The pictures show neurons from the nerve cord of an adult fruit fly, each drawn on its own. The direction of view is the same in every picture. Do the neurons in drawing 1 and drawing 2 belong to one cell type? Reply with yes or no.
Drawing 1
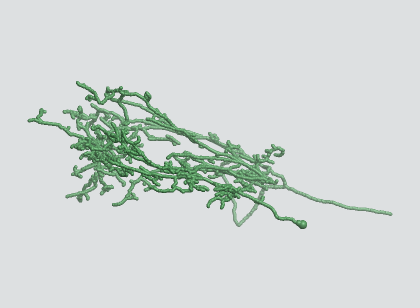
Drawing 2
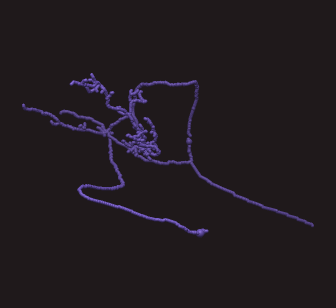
no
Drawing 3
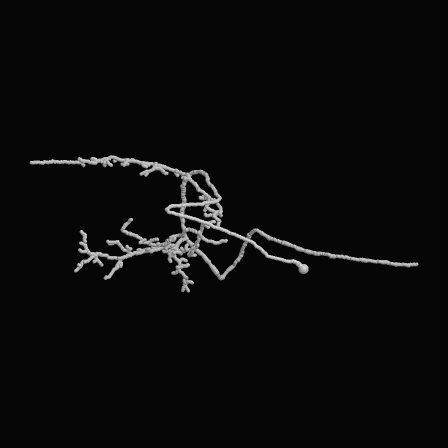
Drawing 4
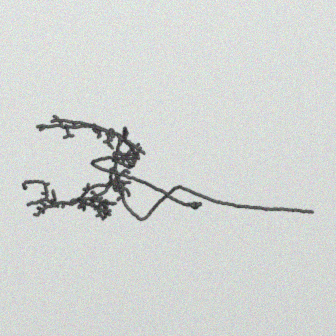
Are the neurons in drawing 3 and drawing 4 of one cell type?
yes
